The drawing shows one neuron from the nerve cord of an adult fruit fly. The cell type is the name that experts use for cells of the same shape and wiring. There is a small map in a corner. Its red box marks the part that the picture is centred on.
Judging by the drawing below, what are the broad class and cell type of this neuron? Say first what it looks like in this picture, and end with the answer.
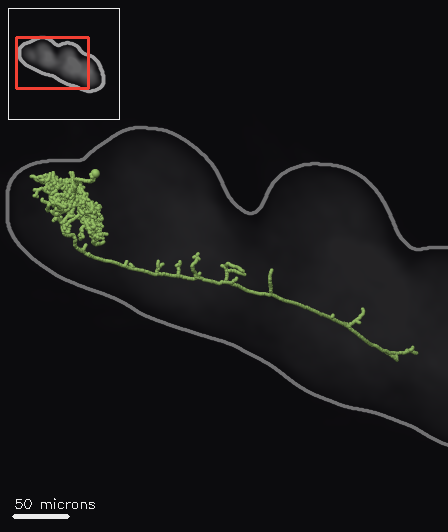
From left to right in the picture it spans about 350 microns. In this view it is wider than it is tall. This is a nerve-cord intrinsic neuron. The cell type is INXXX300.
